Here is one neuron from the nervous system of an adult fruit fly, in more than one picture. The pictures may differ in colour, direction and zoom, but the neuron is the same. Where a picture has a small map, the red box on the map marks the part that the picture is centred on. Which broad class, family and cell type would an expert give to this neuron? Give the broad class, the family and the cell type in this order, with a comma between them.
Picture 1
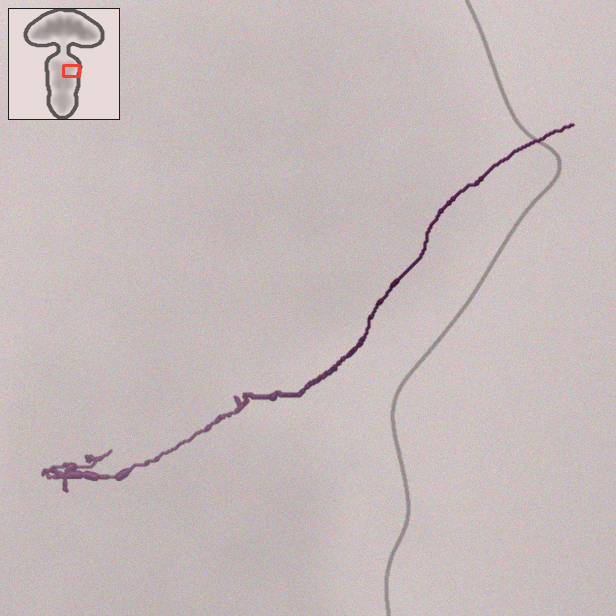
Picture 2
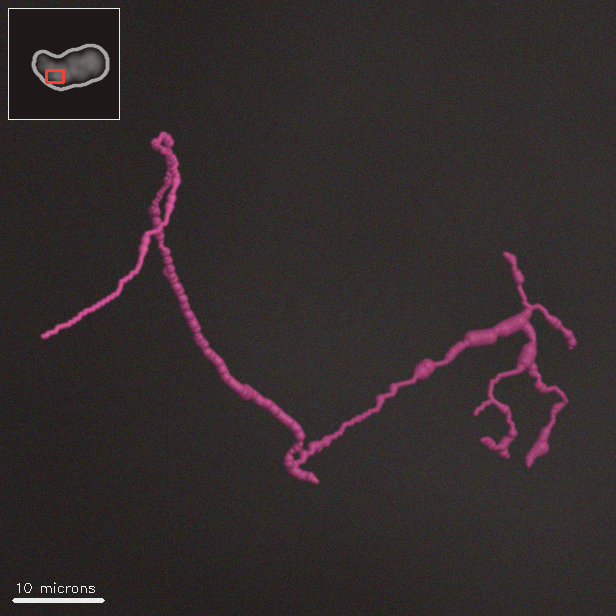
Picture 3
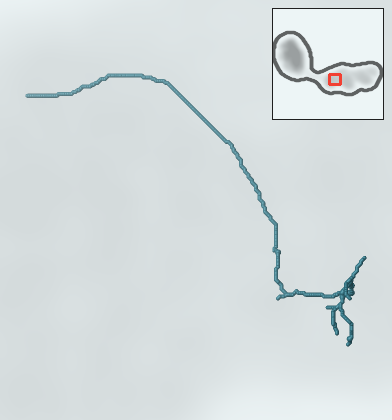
sensory neuron entering the nerve cord, class gustatory, WG1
